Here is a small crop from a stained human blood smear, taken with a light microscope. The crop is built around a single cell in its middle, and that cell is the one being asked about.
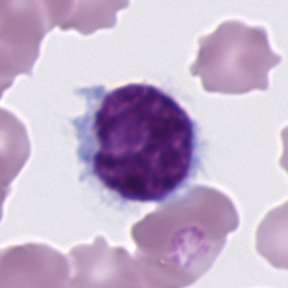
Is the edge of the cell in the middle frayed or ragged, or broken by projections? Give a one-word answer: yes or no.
Yes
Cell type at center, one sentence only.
The cell occupying the middle of the crop is a hairy cell.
